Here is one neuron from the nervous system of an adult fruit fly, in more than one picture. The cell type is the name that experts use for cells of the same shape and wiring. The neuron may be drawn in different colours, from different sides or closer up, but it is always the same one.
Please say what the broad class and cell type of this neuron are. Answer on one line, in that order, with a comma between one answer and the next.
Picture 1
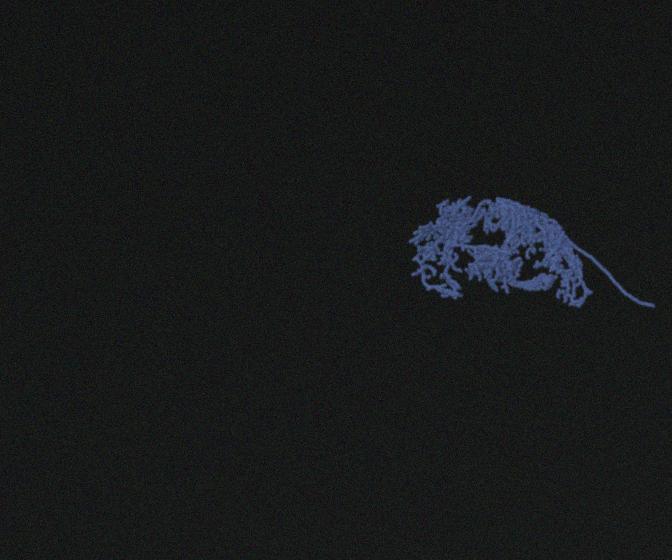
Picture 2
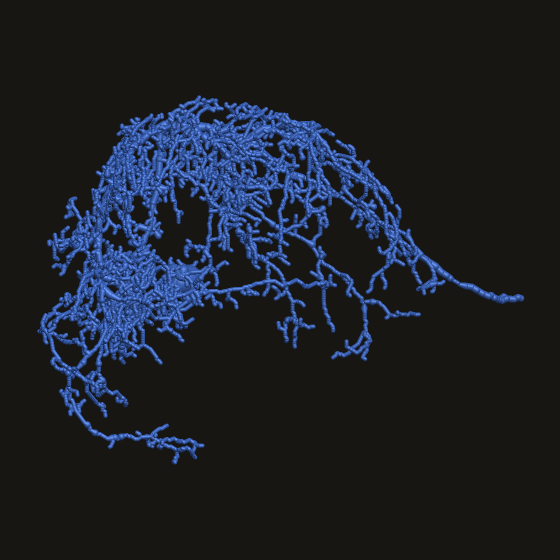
motor neuron of the nerve cord, Sternal anterior rotator MN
